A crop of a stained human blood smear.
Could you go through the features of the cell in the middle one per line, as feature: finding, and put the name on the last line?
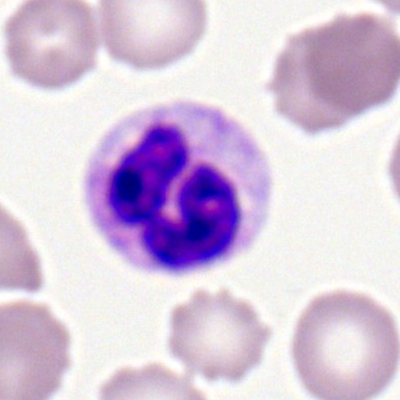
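Chromatin: dark purple, coarsely clumped
Nucleoli: none visible
Granules: only fine, faint and pinkish
Vacuoles: none seen in the cytoplasm
Cell type: segmented neutrophil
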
